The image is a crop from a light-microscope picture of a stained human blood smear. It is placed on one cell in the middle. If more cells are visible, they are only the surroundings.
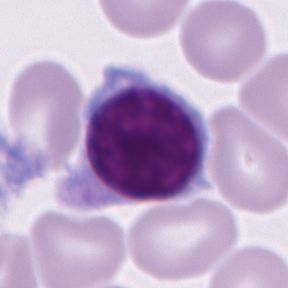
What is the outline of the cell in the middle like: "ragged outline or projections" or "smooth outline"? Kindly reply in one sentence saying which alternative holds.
A rough edge runs around this cell.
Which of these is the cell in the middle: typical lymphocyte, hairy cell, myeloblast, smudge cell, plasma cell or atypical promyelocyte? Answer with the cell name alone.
typical lymphocyte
